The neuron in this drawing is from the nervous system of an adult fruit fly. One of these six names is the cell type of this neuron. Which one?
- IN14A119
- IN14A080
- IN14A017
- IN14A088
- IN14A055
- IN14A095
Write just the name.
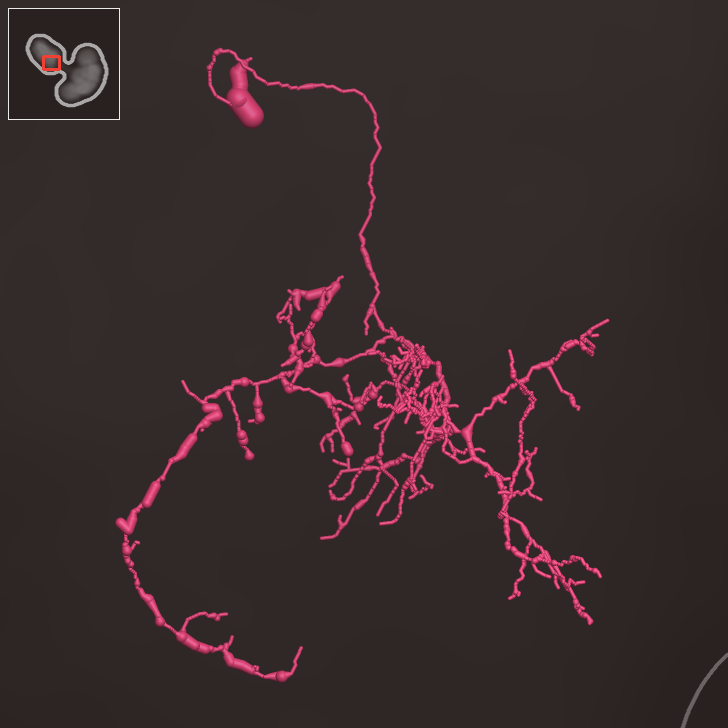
IN14A055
